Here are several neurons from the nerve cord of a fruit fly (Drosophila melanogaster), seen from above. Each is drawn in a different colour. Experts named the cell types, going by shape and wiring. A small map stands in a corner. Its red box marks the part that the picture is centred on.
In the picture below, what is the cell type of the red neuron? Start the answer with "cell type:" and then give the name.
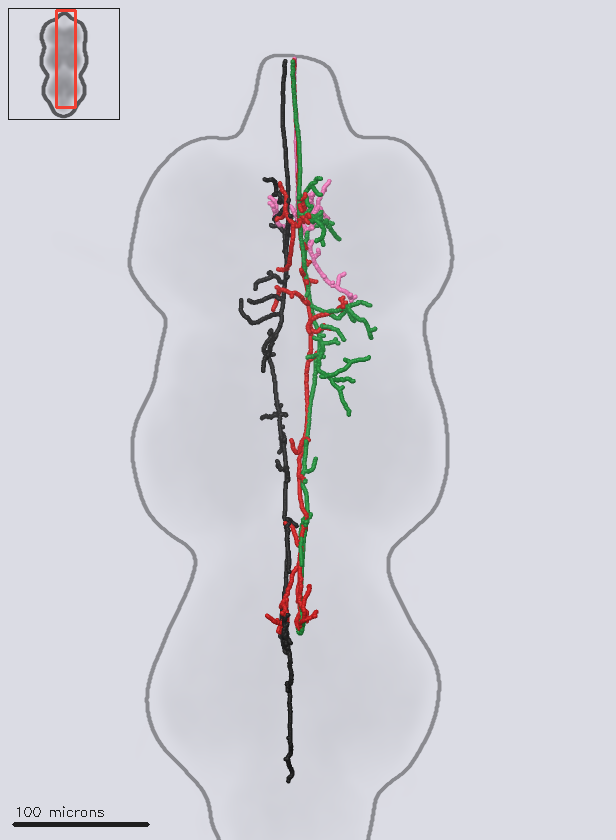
cell type: DNge121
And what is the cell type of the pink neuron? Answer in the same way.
cell type: DNg85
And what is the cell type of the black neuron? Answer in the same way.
cell type: DNg87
